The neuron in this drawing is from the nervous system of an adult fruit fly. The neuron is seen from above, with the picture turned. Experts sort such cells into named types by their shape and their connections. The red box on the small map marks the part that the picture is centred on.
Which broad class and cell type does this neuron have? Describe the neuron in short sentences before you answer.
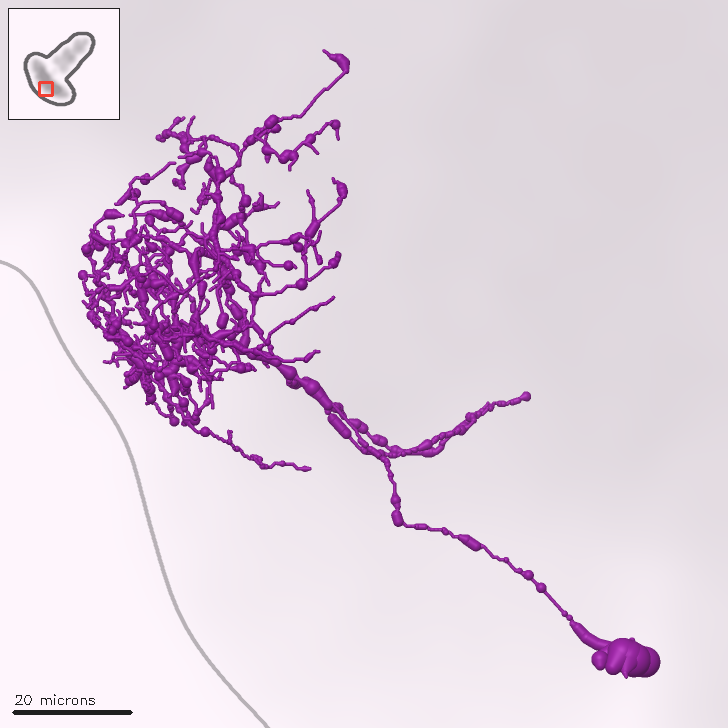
From top to bottom in the picture it spans about 110 microns. In this view it is about as wide as it is tall. Its broad class is central-brain intrinsic neuron. Its cell type is GNG628.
